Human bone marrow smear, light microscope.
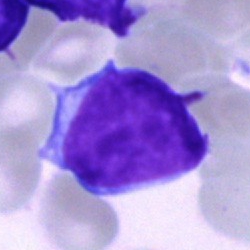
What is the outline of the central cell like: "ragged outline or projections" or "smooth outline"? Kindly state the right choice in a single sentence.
The outline of the cell is rough, not smooth.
